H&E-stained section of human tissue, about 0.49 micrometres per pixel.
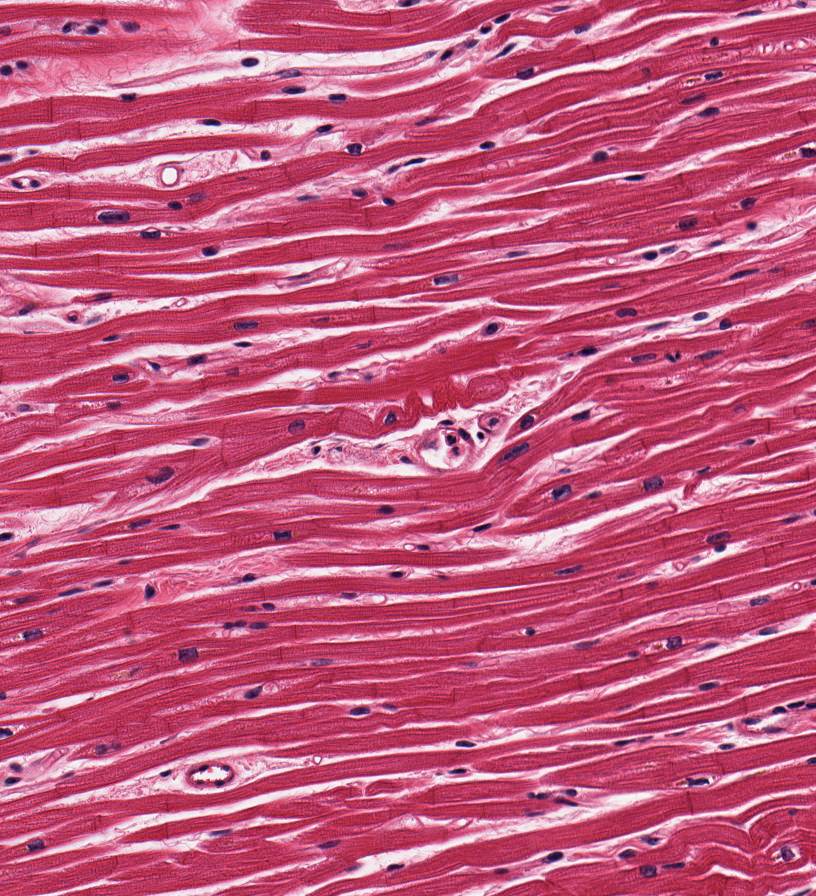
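Atrial appendage of the heart: muscle fibres that branch and merge with neighbouring fibres along their length. Each fibre has a single oval, centrally placed nucleus and deep pink cytoplasm with fine cross-striations. Thin dark lines cross the fibres transversely at intervals, often stepped.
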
